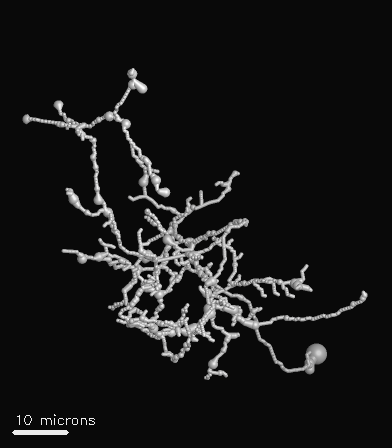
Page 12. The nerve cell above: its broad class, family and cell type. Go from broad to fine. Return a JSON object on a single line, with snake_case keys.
{"broad_class": "nerve-cord intrinsic neuron", "family": "hemilineage 20A.22A", "cell_type": "IN20A.22A059"}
